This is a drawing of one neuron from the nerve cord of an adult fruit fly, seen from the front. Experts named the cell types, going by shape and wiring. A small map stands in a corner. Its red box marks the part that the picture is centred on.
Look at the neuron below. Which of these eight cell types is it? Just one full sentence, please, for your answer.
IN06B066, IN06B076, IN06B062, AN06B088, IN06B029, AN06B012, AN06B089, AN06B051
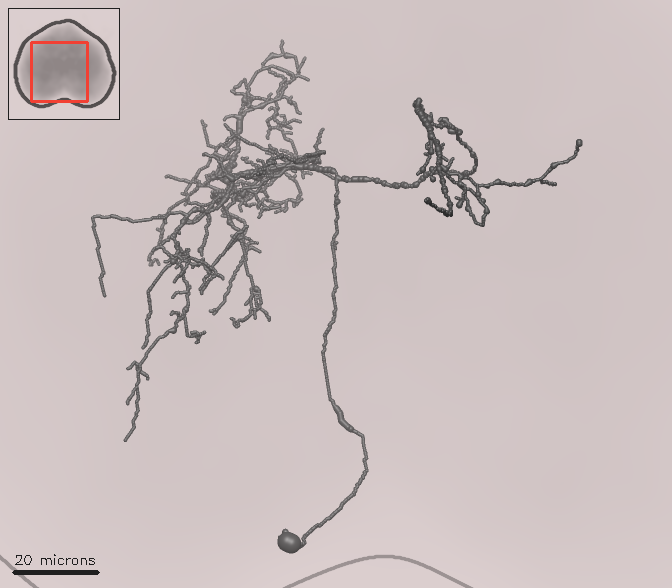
The cell type name AN06B012 applies to this neuron.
